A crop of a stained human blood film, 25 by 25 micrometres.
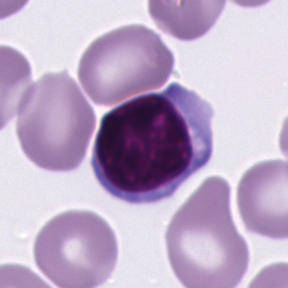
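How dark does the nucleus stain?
Very dark purple, I'd say.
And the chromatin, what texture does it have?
Dense and coarsely clumped.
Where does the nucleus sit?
Toward the left side, with the cytoplasm widest on the right; the nucleus is about 9 micrometres across.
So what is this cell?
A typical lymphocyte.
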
